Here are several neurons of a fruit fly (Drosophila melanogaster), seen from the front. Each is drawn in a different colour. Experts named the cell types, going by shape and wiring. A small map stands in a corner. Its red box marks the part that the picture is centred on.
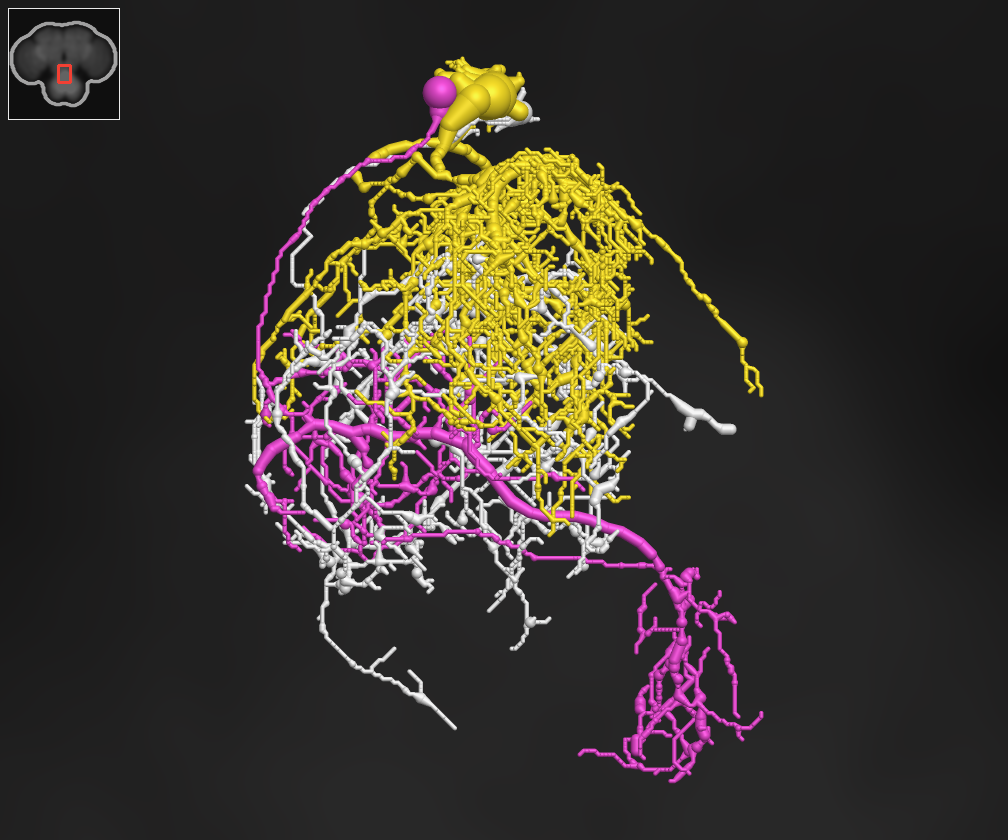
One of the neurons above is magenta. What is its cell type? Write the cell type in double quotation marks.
"INXXX411"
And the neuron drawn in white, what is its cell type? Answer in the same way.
"INXXX394"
